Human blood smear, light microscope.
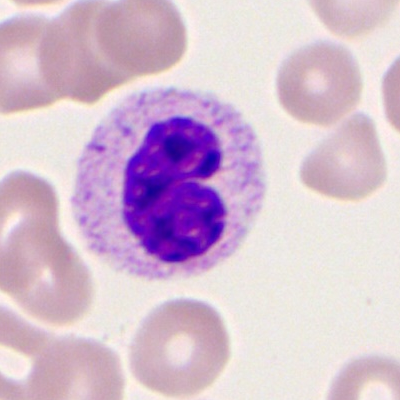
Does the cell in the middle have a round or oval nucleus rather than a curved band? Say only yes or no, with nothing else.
No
